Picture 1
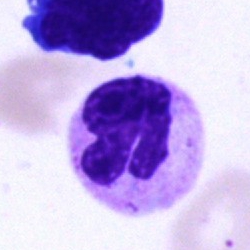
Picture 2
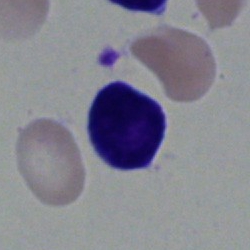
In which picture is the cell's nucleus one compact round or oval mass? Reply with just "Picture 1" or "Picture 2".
Picture 2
